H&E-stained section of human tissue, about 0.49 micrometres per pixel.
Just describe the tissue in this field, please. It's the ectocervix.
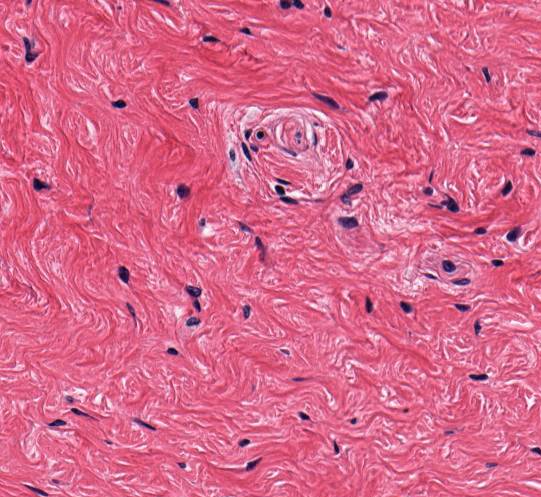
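You've got densely packed, strongly eosinophilic collagen bundles across the whole field here. They're wavy and interlace in varying directions, not running in one line. Cells are sparse: just small dark nuclei scattered thinly through the collagen, most of them slender and spindle-shaped to slightly oval, in keeping with fibroblasts.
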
